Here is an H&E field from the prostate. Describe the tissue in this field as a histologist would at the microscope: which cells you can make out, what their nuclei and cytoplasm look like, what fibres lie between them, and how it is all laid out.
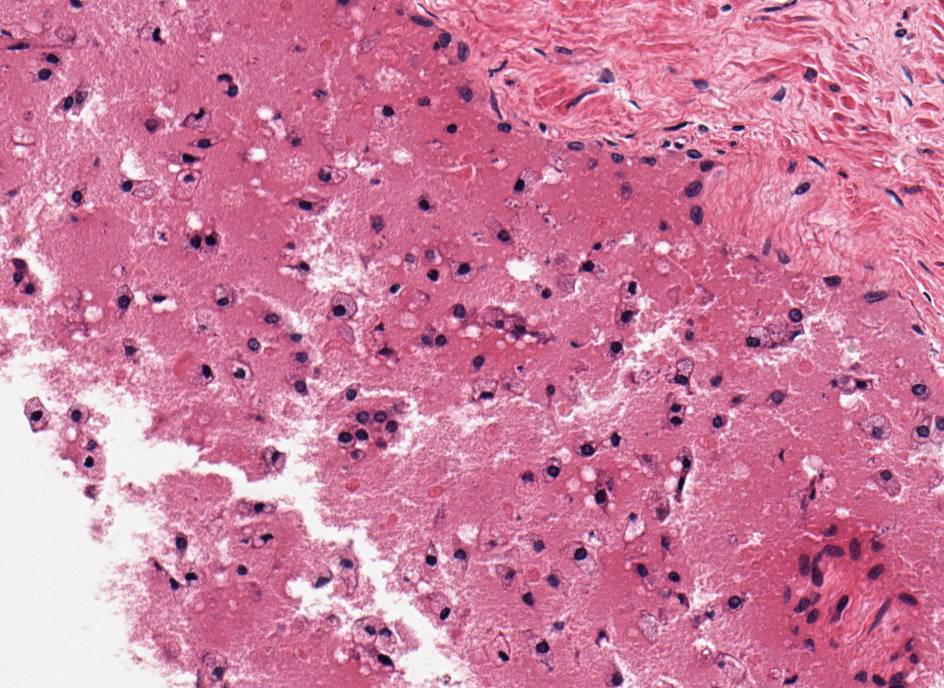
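The field consists mainly of a finely granular pink background containing scattered single nuclei, without organised units. In the upper right corner there are dense, wavy pink fibrous bundles with thin, elongated nuclei. A small vessel at the lower right shows a group of elongated nuclei within a denser pink wall. No epithelium or gland lining is present in any part of the field.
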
